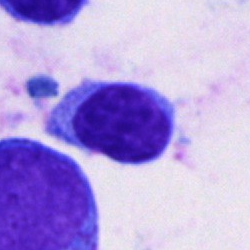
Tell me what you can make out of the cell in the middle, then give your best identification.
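Notice how the nucleus sits off-centre, toward the right. Most cytoplasm forms a crescent left of the nucleus. Its chromatin is dark purple and fairly dense, with faint lighter streaks. On the left, the cell edge is irregular and slightly ragged. This is a lymphocyte.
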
